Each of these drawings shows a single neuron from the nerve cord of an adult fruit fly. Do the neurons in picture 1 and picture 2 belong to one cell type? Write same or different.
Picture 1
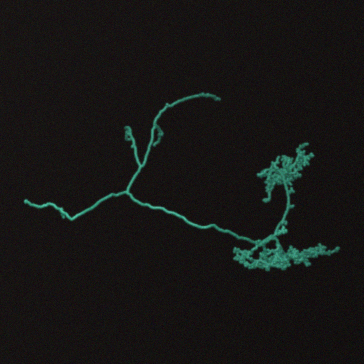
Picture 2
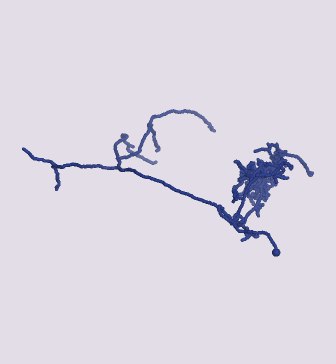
same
